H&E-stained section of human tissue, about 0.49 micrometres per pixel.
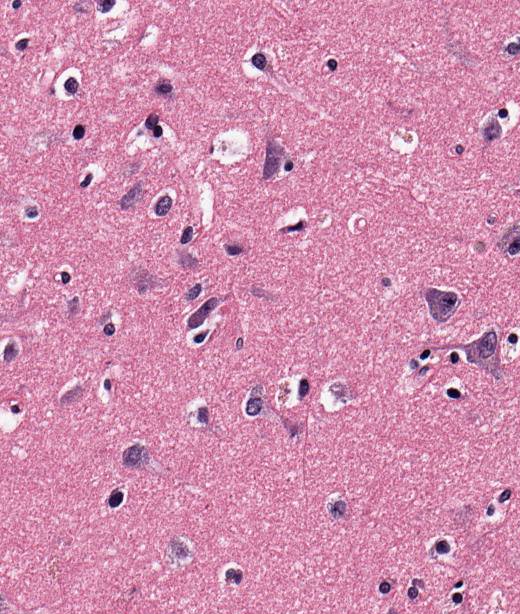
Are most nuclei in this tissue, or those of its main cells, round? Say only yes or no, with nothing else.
Yes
